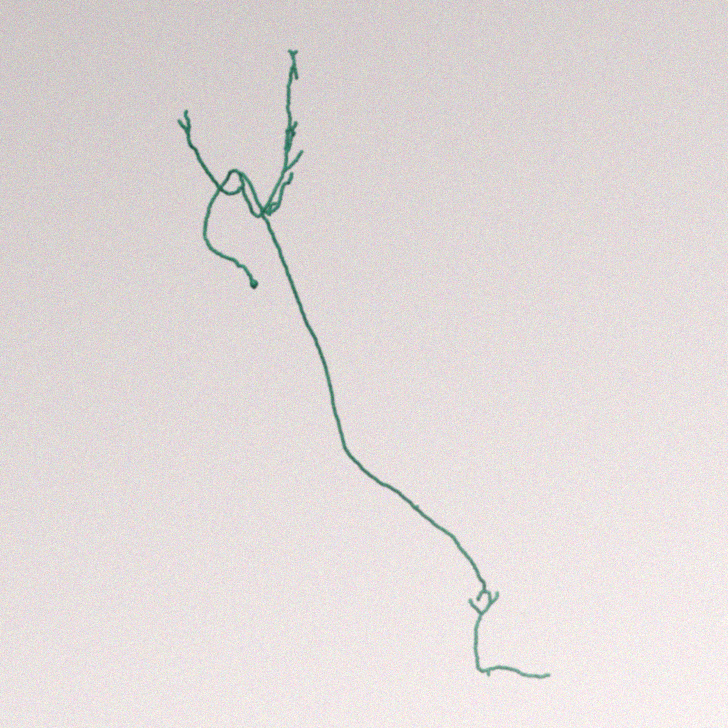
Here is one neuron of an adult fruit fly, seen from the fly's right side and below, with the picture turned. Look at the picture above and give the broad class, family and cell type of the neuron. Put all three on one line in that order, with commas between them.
ascending neuron, hemilineage 08B, AN08B113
